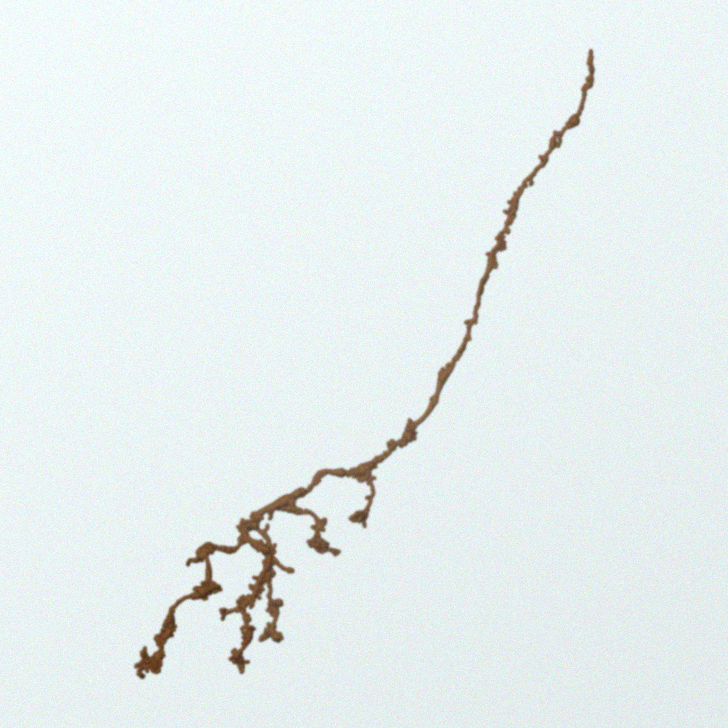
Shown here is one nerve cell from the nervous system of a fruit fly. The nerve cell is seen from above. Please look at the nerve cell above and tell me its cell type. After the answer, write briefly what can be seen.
The cell type is JO-EV2. It is a sensory neuron entering the brain. No cell body is drawn. The picture shows dozens of branch ends.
